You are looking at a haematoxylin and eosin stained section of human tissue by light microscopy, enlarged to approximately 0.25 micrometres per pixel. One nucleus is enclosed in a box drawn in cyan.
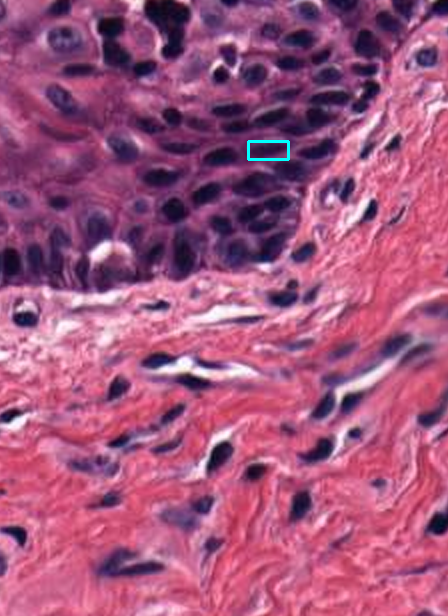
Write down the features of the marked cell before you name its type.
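The nucleus is an elongated oval lying roughly horizontally, about the same size as the neighbouring nuclei. The nucleus stains dark purple and fairly evenly throughout. The cytoplasm is a thin rim of purple-pink with no sharp outline, merging with the cells next to it. It is a squamous epithelial cell.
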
